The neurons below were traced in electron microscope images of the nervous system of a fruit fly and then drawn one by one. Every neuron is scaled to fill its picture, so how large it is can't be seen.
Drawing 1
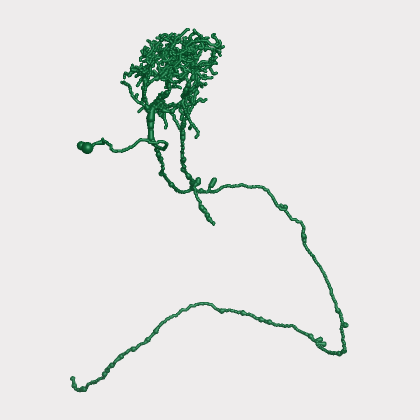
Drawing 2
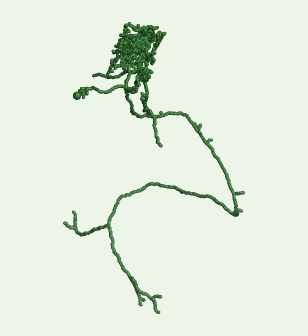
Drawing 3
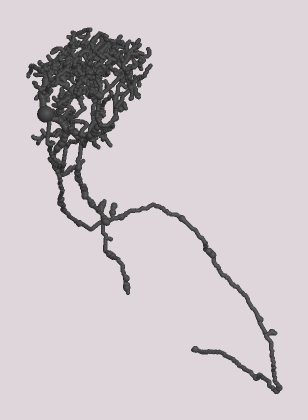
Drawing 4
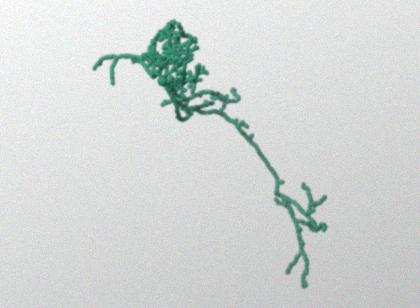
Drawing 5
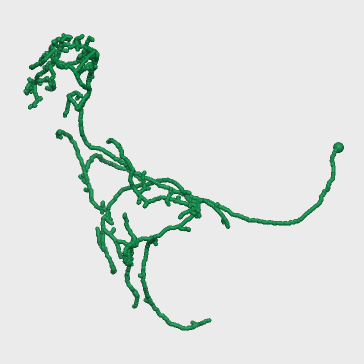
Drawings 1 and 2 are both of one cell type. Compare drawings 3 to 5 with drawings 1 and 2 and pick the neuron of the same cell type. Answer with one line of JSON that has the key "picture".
{"picture": 3}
